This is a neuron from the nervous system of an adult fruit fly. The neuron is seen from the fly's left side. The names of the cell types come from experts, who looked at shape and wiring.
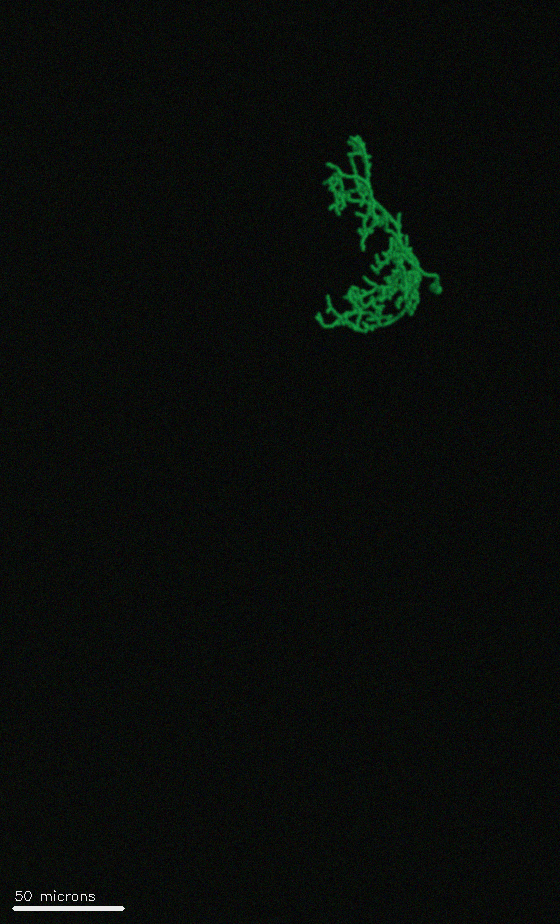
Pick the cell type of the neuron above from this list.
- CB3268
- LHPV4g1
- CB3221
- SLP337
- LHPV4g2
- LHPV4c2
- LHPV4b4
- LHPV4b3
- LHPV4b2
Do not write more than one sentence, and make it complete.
This neuron is a cell of type LHPV4c2.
